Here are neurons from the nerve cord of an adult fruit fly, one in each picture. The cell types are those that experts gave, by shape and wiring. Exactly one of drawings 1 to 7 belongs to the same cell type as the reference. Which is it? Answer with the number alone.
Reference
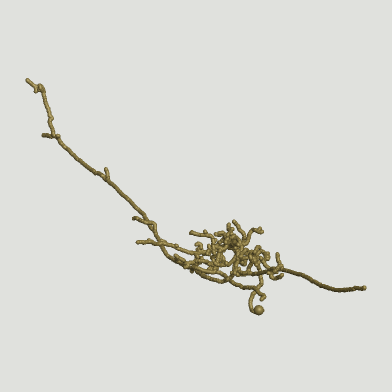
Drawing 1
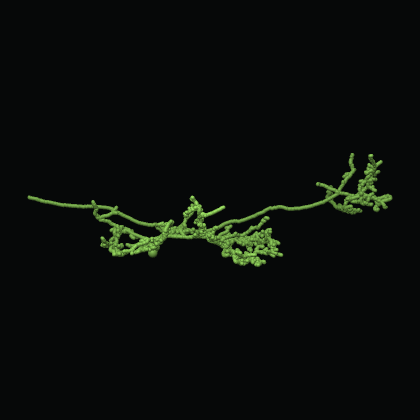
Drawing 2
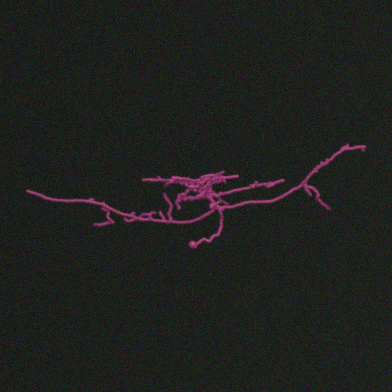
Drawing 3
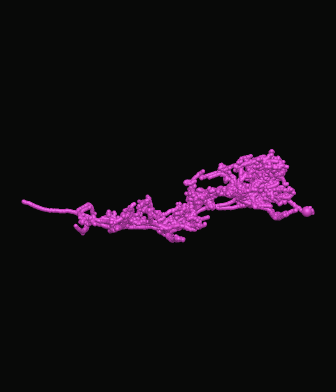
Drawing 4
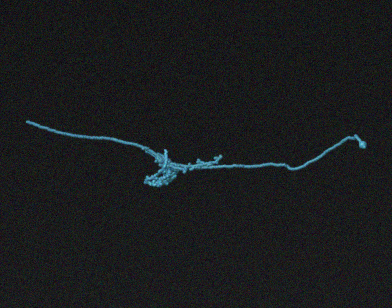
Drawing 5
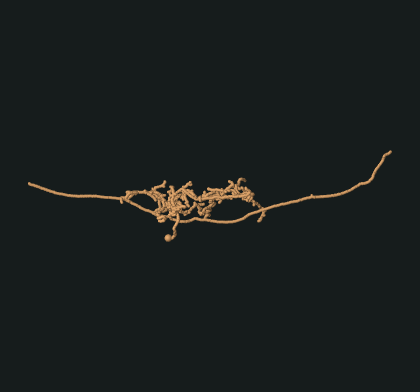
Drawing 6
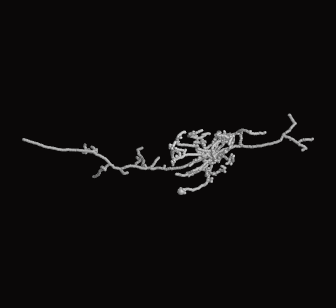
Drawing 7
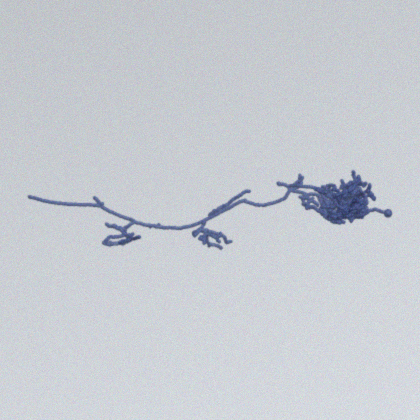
5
